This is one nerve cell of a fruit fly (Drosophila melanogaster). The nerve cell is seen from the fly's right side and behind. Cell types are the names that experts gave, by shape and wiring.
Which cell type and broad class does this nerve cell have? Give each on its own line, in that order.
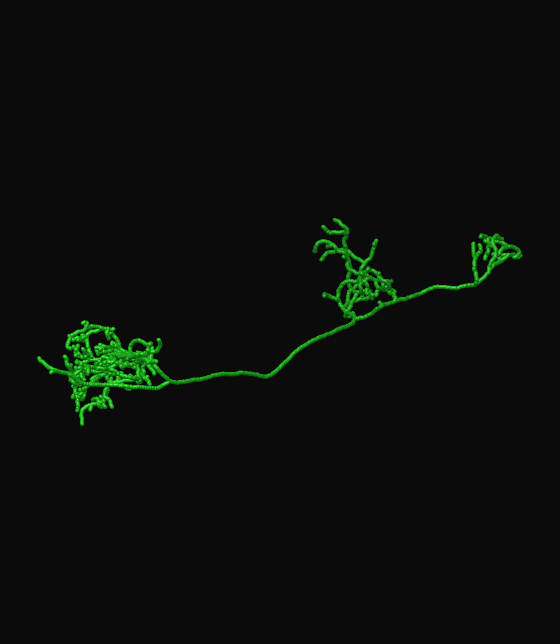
ANXXX109
ascending neuron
